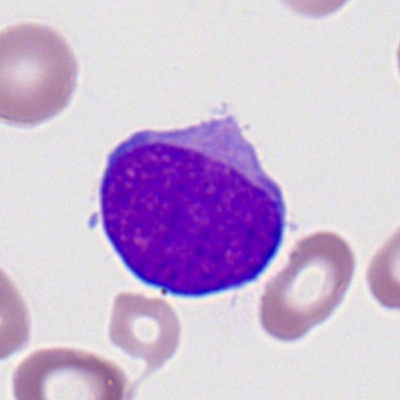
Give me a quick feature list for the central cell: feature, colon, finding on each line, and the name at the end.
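Nucleus: toward the lower left, with the cytoplasm as a cap on the upper right
Chromatin: deep purple, finely stippled with small paler spots
Border: see the small ragged projections at the upper right
Vacuoles: look closely, none in the cytoplasm
Name: myeloblast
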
